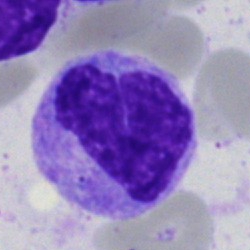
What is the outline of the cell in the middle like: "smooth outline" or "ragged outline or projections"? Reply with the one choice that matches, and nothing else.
Smooth outline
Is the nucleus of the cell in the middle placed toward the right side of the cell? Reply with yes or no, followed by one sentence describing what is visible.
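Yes. The nucleus sits toward the upper right, leaving the widest band of cytoplasm at the lower left.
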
